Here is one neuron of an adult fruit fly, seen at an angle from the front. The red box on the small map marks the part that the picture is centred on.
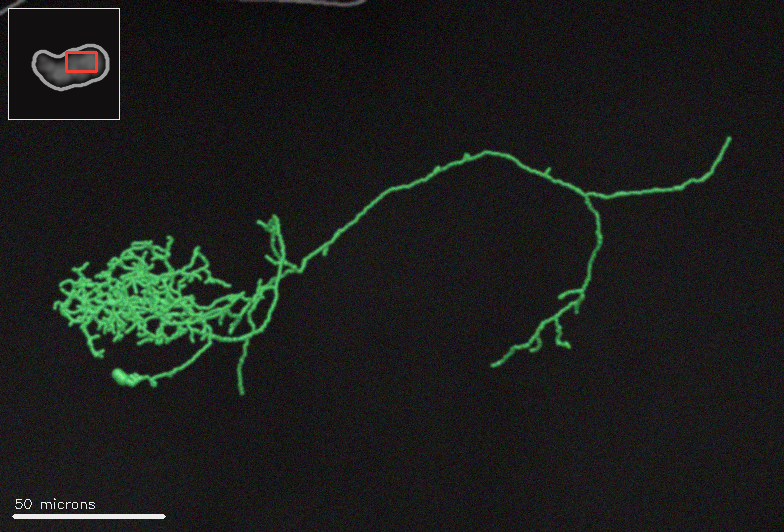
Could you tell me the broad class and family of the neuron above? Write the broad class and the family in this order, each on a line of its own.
central-brain intrinsic neuron
hemilineage AOTUv3_dorsal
